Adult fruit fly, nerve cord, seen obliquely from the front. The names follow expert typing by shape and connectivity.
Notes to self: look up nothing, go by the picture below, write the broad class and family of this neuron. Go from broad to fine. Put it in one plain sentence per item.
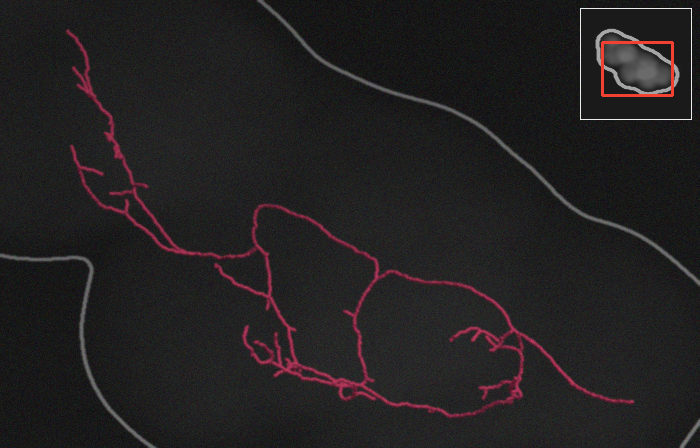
A descending neuron of hemilineage MX3.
